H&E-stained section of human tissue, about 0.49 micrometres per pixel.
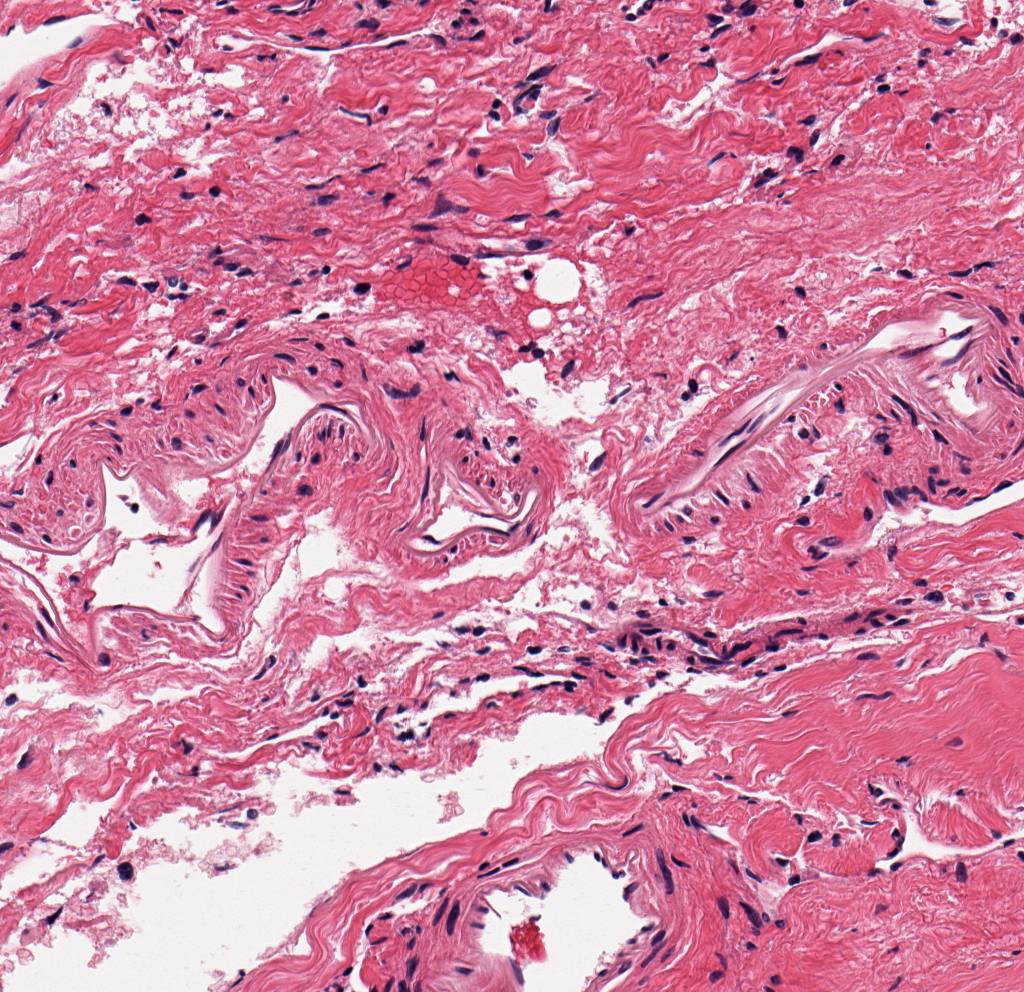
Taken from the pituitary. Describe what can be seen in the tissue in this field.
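Fibrous connective tissue occupies the whole field: pink collagen bundles with scattered spindle-shaped nuclei. At the middle left, the vessel walls are built of layered spindle cells with elongated nuclei. A small cluster of red blood cells lies in the upper centre, and a few small round empty vacuoles sit just to its right.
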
